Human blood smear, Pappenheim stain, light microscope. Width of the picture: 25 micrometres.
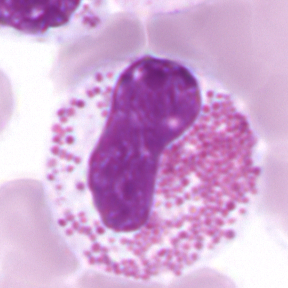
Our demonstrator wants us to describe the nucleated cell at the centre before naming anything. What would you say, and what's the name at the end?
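Notice how the nucleus is a single elongated mass, narrowed at one waist near its middle. It sits toward the left, so the rim of cytoplasm is wider on the right. Its chromatin is deep purple and dense-looking. Between the granules, the cytoplasm is pale and has no blue tint. What you are looking at is an eosinophil.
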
